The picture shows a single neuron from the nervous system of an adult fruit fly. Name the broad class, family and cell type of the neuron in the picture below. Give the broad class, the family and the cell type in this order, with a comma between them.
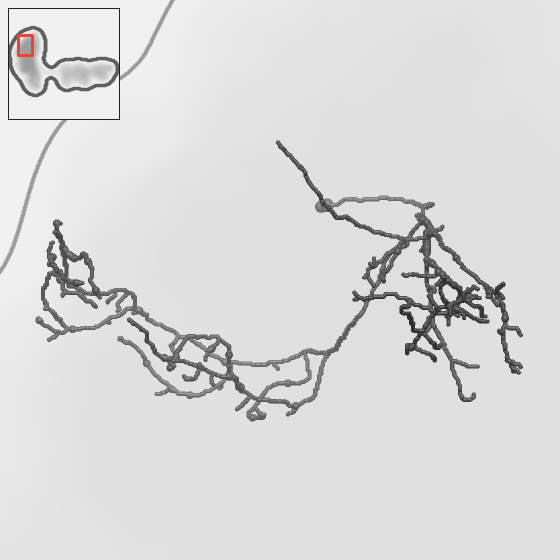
central-brain intrinsic neuron, hemilineage SMPpd1, SMP358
